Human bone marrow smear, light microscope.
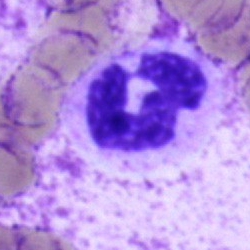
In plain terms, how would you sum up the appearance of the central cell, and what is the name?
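Let me see: the nucleus is a thick ring around a small pale hole in its centre. Its chromatin is dark purple and coarsely clumped. No coarse dark granules in the cytoplasm. The outline is roughly round. So this is a segmented neutrophil.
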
